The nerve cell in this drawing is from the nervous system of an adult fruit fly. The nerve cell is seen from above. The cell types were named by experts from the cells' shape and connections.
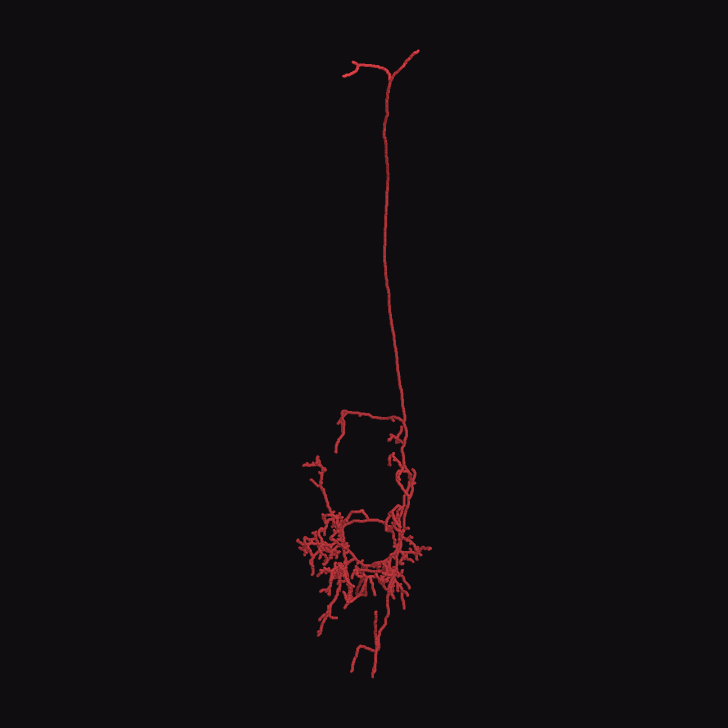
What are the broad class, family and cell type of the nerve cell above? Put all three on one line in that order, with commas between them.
ascending neuron, hemilineage 06B, AN06B042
